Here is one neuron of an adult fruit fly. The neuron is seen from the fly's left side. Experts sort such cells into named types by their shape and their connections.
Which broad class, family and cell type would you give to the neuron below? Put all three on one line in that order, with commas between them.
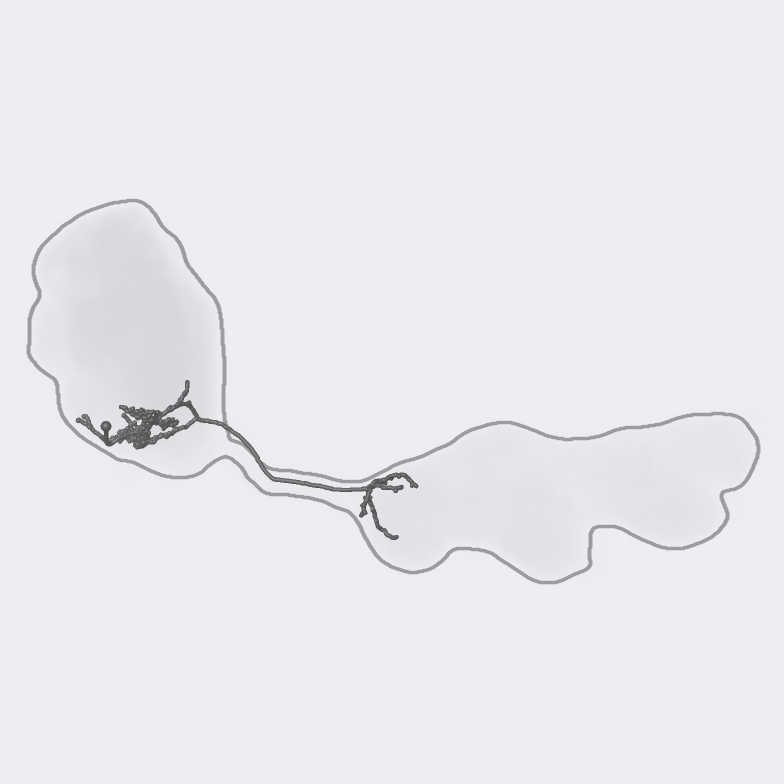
descending neuron, hemilineage MX12, DNge019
